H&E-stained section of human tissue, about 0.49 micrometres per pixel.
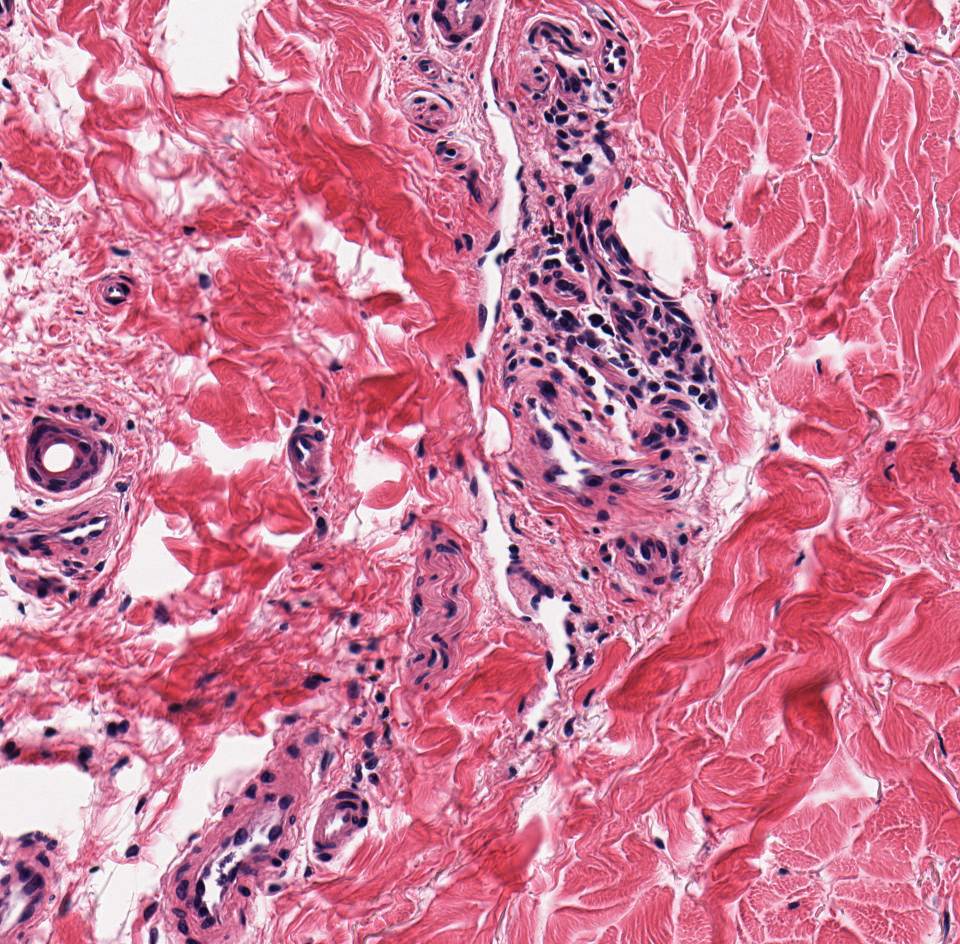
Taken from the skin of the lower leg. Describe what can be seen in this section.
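Dense, bright pink, sparsely nucleated fibre bundles fill most of the field, especially the right half. A looser band crowded with small dark nuclei runs vertically down the middle. Midway down the left edge, a small vessel's thick wall of concentric dark nuclei surrounds a small round lumen.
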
